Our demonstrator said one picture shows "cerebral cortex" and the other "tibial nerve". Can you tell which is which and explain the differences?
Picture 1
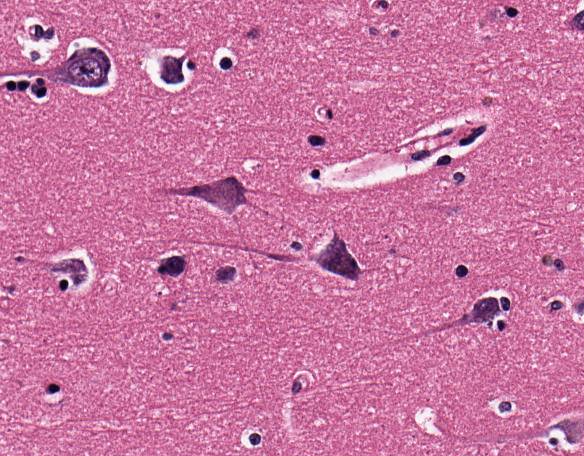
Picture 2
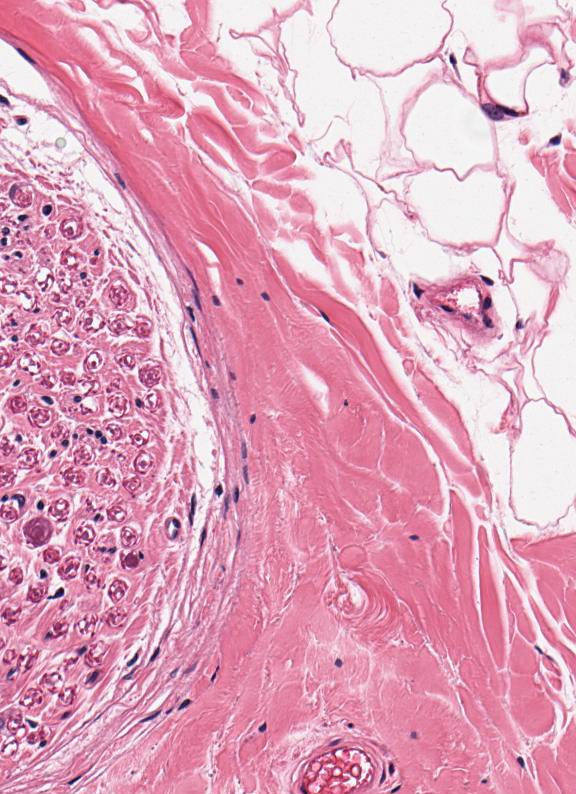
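Right: picture 1 is cerebral cortex, picture 2 tibial nerve. The cortex is all pink, finely granular, fibrillary neuropil, cells scattered singly, no epithelium or glands. Many of those cells sit in clear halos, a retraction artefact of processing. In the nerve, a rounded bundle at the left edge holds many small round profiles, most a pink central dot within a paler rim. Dense pink collagen fills the middle; fat, the upper right.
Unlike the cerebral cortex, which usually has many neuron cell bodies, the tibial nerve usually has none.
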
